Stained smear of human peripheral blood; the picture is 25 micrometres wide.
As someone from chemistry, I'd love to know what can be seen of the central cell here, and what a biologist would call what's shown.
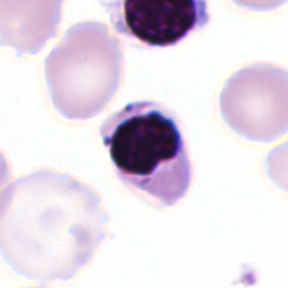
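An elongated oval outline narrows toward the bottom. Chromatin is dark purple and coarsely clumped. Pale lilac-grey cytoplasm shows no granules. This is a normoblast.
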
